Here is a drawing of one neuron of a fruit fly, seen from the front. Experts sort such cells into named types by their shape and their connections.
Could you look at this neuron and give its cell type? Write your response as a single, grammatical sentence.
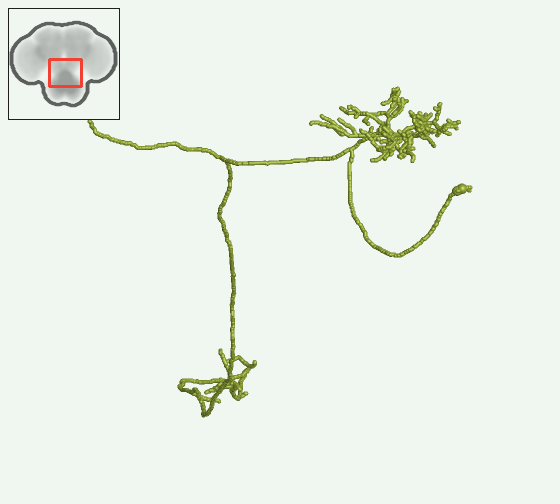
The cell type to which this neuron belongs is DNge091.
